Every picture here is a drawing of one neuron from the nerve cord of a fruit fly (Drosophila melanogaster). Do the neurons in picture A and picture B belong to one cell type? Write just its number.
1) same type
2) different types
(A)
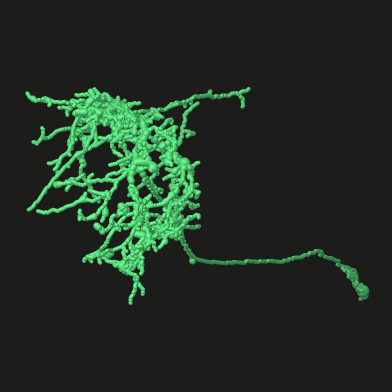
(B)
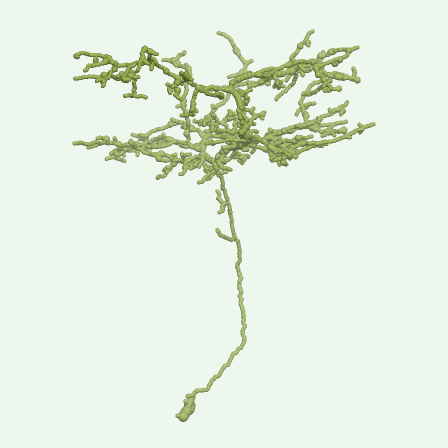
2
